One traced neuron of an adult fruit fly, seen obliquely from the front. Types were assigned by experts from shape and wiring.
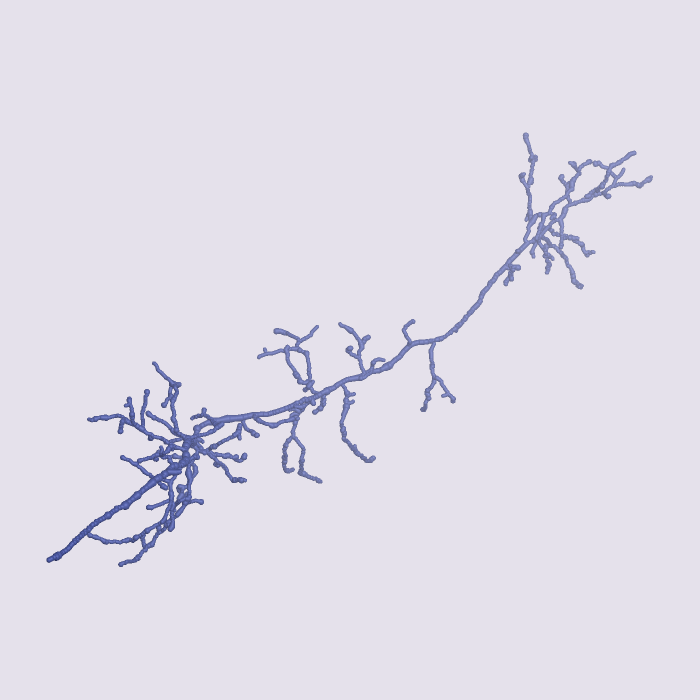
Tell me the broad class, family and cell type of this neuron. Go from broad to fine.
descending neuron; DNg; DNg13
